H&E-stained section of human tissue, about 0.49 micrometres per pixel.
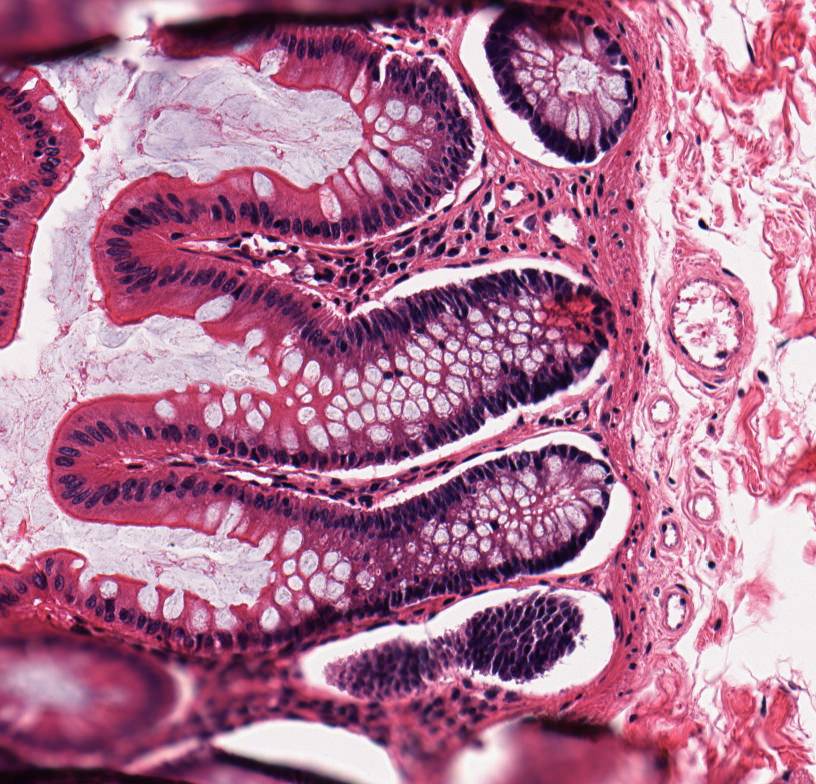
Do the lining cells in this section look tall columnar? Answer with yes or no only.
Yes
